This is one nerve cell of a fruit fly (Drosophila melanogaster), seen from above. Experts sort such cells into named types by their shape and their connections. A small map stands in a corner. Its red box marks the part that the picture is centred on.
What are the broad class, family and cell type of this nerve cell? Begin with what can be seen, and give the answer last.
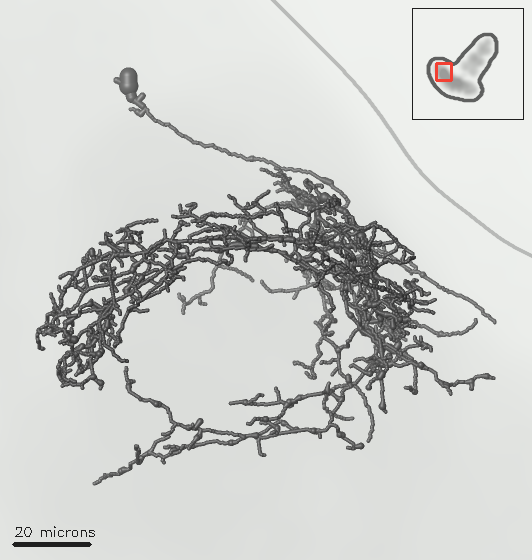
The cell body can be seen at the upper left of the picture. From left to right in the picture it spans about 120 microns. More than a hundred branch ends can be seen. It is a central-brain intrinsic neuron. The family is hemilineage SLPpl2. Its cell type is SLP447.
